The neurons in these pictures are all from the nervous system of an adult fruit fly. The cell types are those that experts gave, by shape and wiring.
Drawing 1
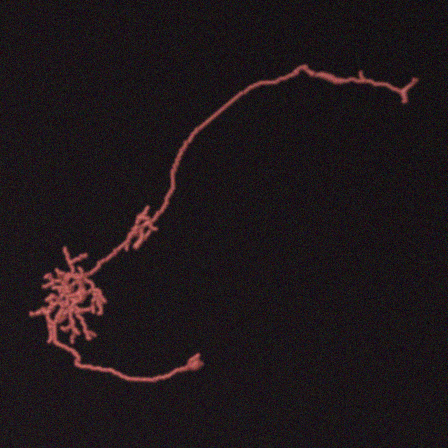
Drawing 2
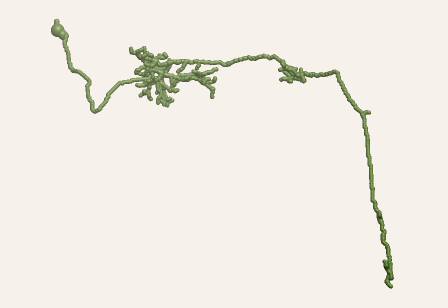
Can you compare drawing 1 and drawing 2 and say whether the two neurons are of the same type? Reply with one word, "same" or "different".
same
